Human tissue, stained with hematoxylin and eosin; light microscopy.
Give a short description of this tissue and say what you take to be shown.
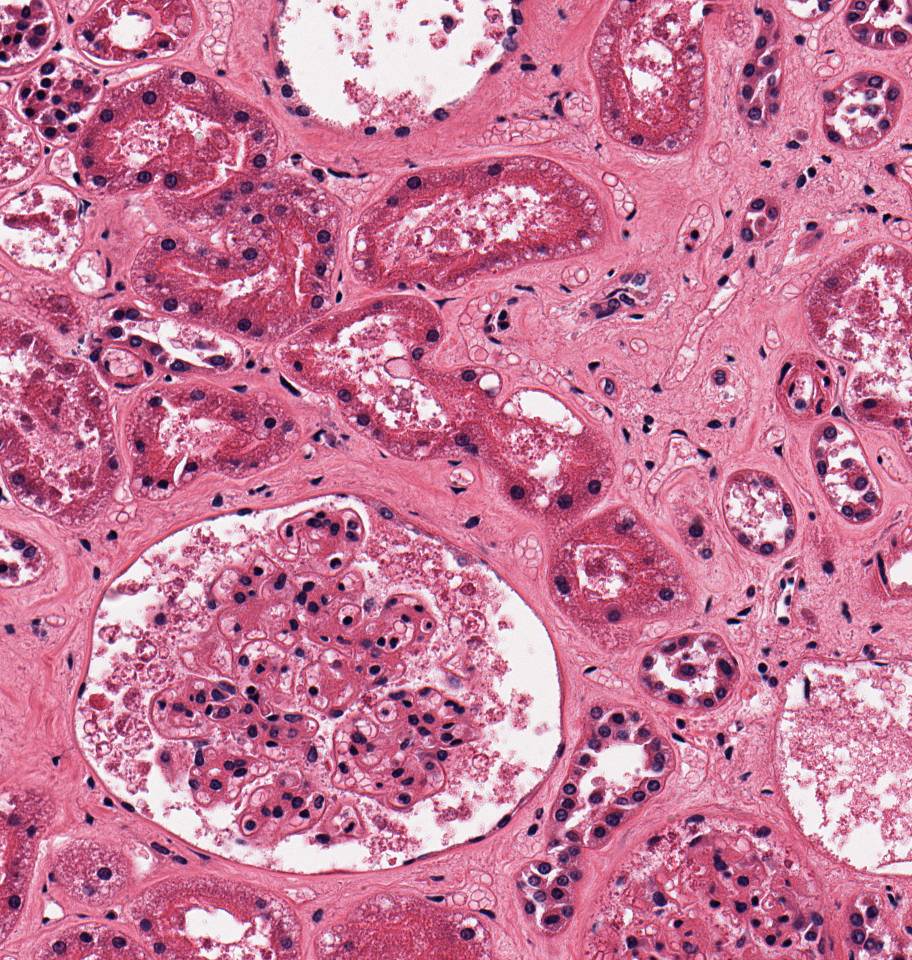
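Lower left: a single large glomerular tuft inside Bowman's capsule. Upper left: tubules lined by cells with deeply eosinophilic granular cytoplasm and round dark nuclei. Many tubule lumens hold loose, fragmented eosinophilic debris. Upper right: small thin-walled vessels and scattered spindle nuclei running through the interstitium. Tissue: renal cortex.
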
